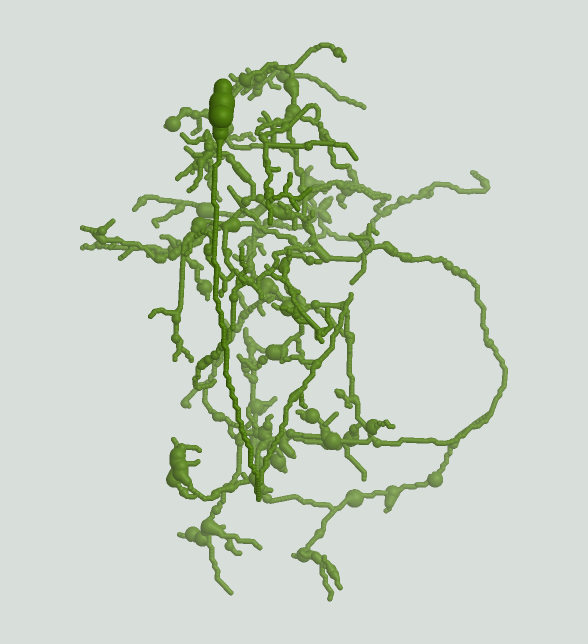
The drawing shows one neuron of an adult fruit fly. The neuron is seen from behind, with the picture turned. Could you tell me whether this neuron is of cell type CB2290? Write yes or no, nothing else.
no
